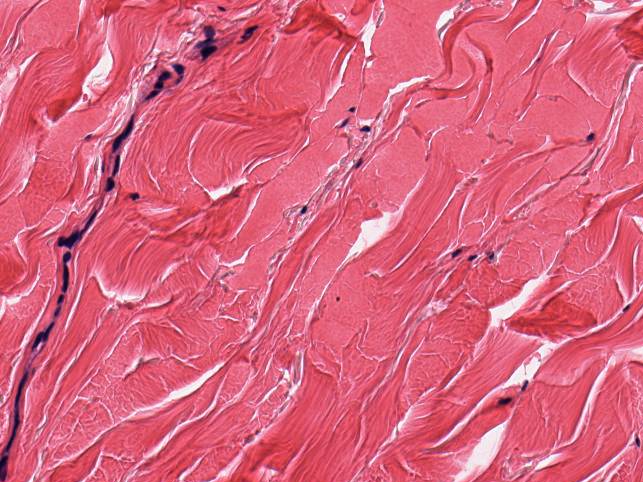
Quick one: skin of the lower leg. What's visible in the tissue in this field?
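Start with the overall picture: thick, wavy bundles of pink-staining collagen fibres fill the whole field. Along the left side, follow a narrow diagonal streak of dark-blue nuclei. You will not find any epithelium here, and there are no fat cells either.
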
